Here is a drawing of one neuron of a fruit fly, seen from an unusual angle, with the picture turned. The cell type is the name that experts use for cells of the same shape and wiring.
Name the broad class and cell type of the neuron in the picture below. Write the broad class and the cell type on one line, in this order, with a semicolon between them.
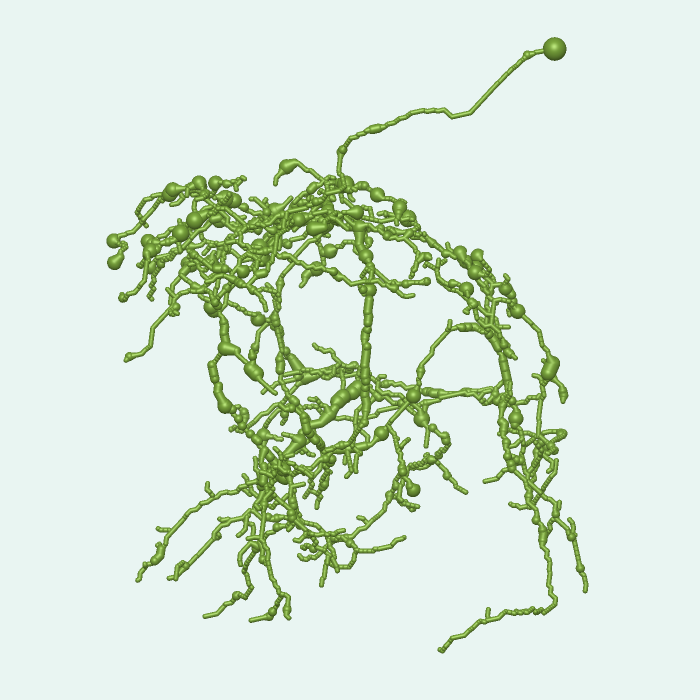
nerve-cord intrinsic neuron; INXXX473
